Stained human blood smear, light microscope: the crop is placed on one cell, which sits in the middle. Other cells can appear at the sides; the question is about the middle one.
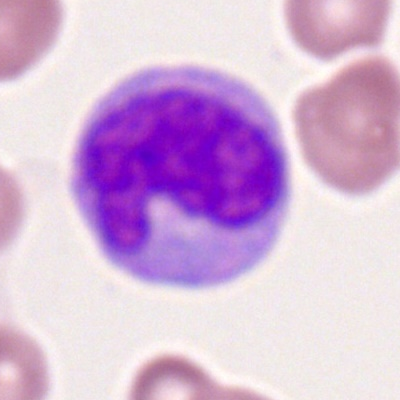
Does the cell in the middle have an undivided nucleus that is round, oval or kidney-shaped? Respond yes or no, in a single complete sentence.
Yes, in this cell the nucleus forms one compact round, oval or kidney-shaped piece.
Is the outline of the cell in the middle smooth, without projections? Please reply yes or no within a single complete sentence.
Yes, the cell does have a smooth edge free of projections, blebs or tags.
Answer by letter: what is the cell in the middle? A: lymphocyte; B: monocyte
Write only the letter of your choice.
B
